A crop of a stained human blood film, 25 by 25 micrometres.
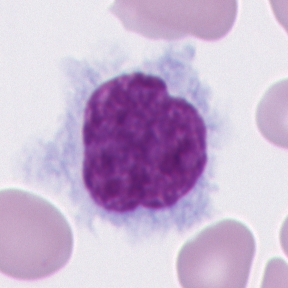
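Hairy cell, the one in the middle of this stained blood smear. Look all around its edge: fine hair-like projections fringe the cytoplasm. Now find the nucleus and follow its top edge, where there is a shallow notch. You won't see any nucleoli inside it. And the cytoplasm holds no granules that you can make out.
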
